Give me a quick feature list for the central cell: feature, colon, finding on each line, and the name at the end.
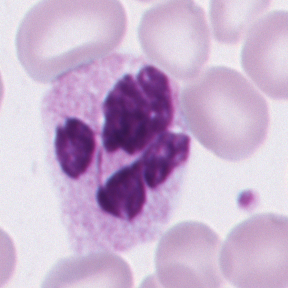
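Chromatin: dark purple, and clumped coarsely
Nucleoli: I find none in any lobe
Granules: fine, faint, pinkish, in the cytoplasm
Vacuoles: none that I see in the cytoplasm
Identity: segmented neutrophil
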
